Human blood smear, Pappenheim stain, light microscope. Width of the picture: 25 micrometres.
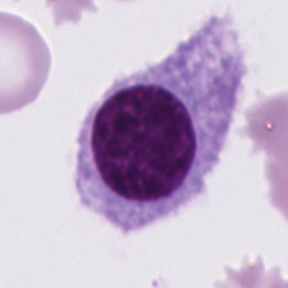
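Hairy cell, centre of the field. Shape: the cell body tapers to a narrowed end toward the upper right. Nucleus: placed off-centre, toward the lower left of the cell. Cytoplasm: abundant in amount, and mottled rather than smooth in texture.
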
